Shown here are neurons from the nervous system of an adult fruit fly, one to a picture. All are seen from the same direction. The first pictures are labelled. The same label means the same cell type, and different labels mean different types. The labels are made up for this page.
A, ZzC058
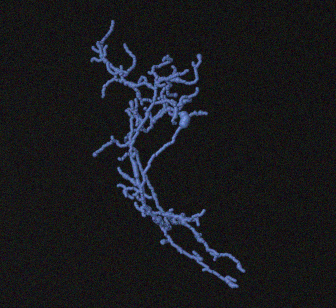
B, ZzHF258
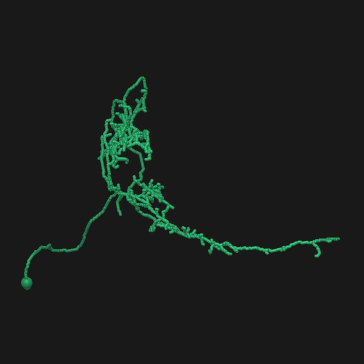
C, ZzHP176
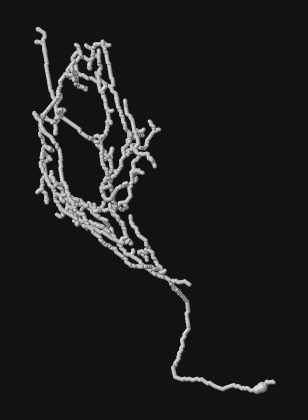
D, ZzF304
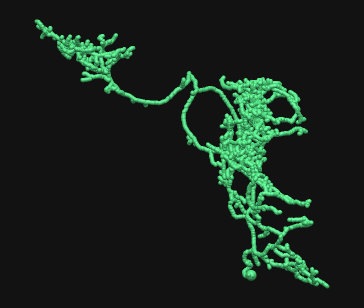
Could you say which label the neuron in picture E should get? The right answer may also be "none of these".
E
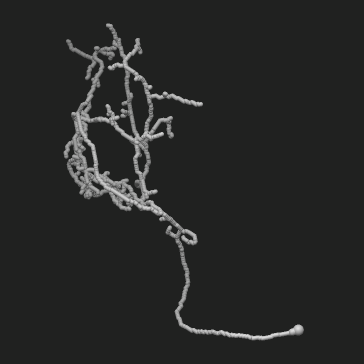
ZzHP176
